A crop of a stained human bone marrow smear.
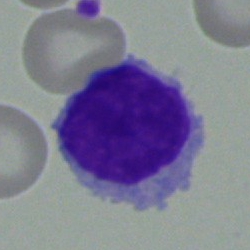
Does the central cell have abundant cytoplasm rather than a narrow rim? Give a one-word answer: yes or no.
No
